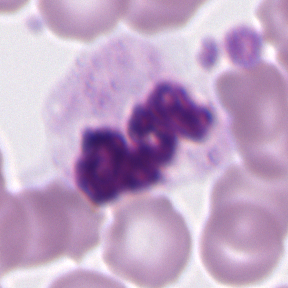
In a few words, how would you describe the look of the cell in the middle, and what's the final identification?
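The nuclear lobes form a chain running diagonally from lower left to upper right, with no nucleoli visible. Fine, faint violet granules lie in the cytoplasm. The outline is roughly round, its edge smooth and faint. This is a segmented neutrophil.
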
